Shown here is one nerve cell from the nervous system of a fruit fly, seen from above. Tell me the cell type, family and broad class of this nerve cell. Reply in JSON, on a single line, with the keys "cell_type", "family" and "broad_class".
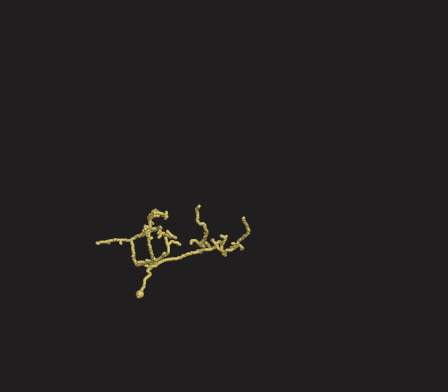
{"cell_type": "IB087", "family": "hemilineage PSp3", "broad_class": "central-brain intrinsic neuron"}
